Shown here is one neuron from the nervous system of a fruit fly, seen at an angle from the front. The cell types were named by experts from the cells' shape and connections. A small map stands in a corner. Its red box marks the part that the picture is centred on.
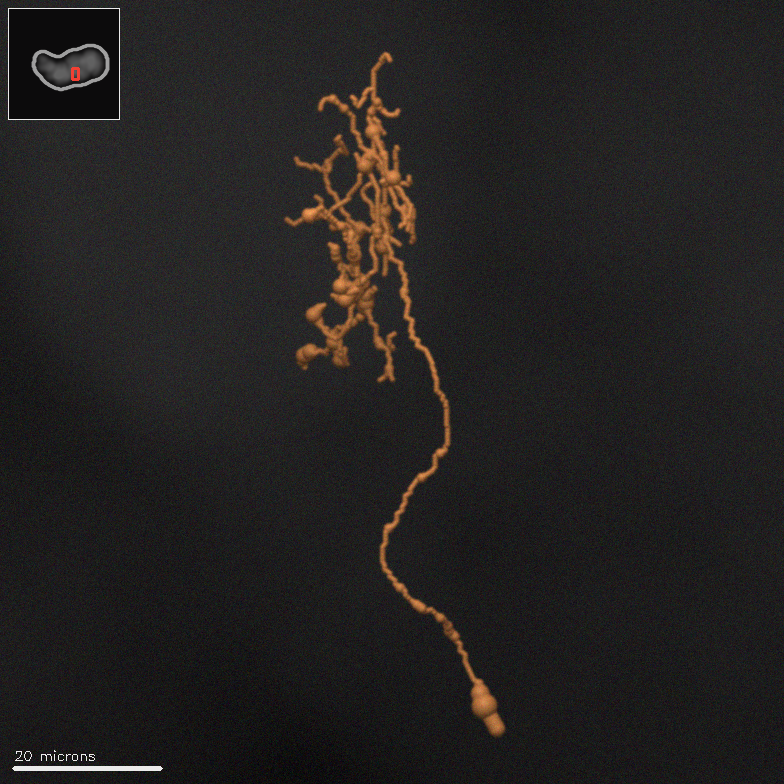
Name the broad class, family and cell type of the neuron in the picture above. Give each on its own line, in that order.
central-brain intrinsic neuron
hemilineage LB3
GNG410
